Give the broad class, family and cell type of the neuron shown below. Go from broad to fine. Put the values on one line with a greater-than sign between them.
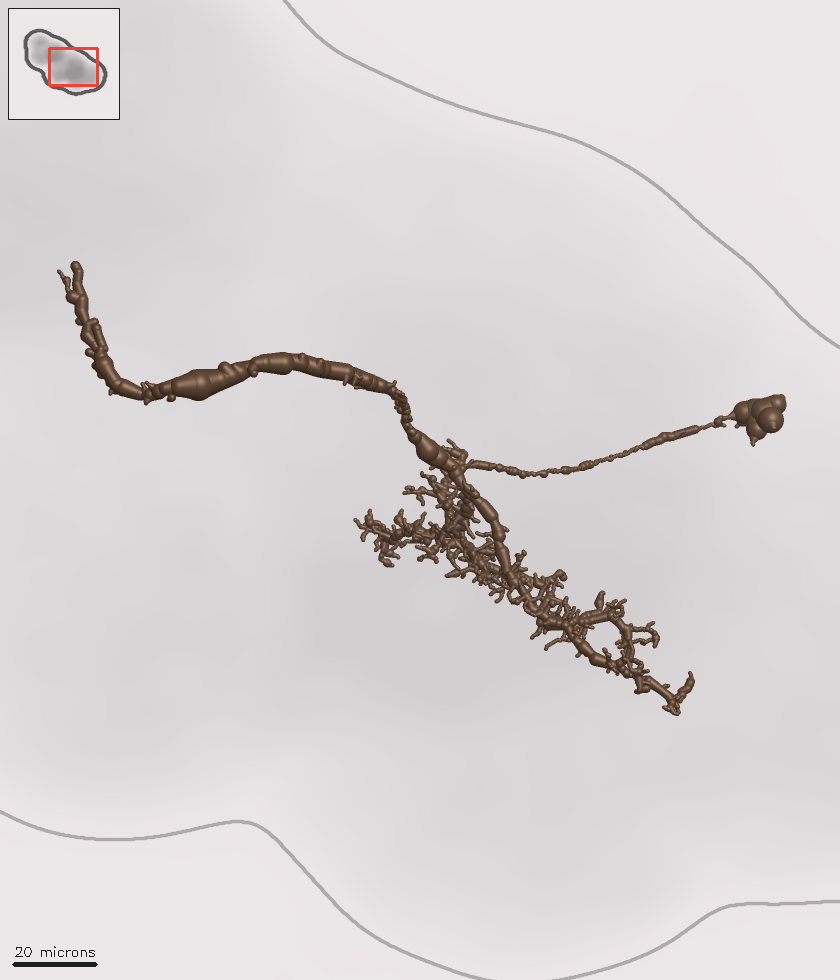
efferent neuron of the nerve cord > hemilineage 18B > PSI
